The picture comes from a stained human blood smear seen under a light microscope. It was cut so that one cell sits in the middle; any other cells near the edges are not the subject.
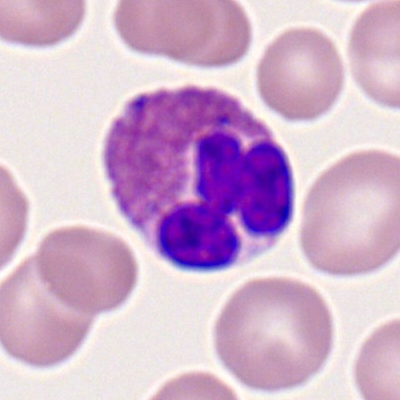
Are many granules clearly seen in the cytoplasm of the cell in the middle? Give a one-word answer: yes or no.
Yes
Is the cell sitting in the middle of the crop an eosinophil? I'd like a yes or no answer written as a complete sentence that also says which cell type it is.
Yes, the cell in the middle is recognised as an eosinophil.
